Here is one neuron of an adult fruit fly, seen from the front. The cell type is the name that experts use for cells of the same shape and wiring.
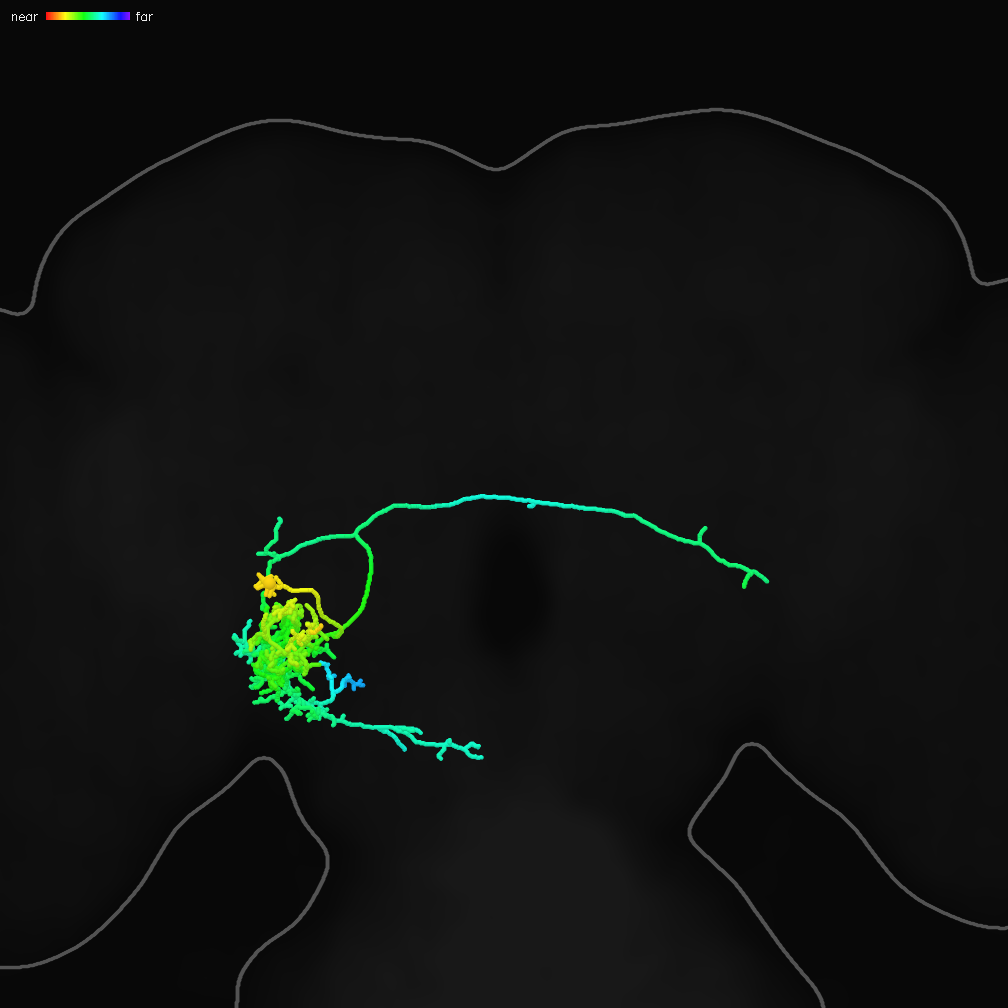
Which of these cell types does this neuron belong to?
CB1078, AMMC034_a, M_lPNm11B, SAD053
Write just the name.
SAD053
